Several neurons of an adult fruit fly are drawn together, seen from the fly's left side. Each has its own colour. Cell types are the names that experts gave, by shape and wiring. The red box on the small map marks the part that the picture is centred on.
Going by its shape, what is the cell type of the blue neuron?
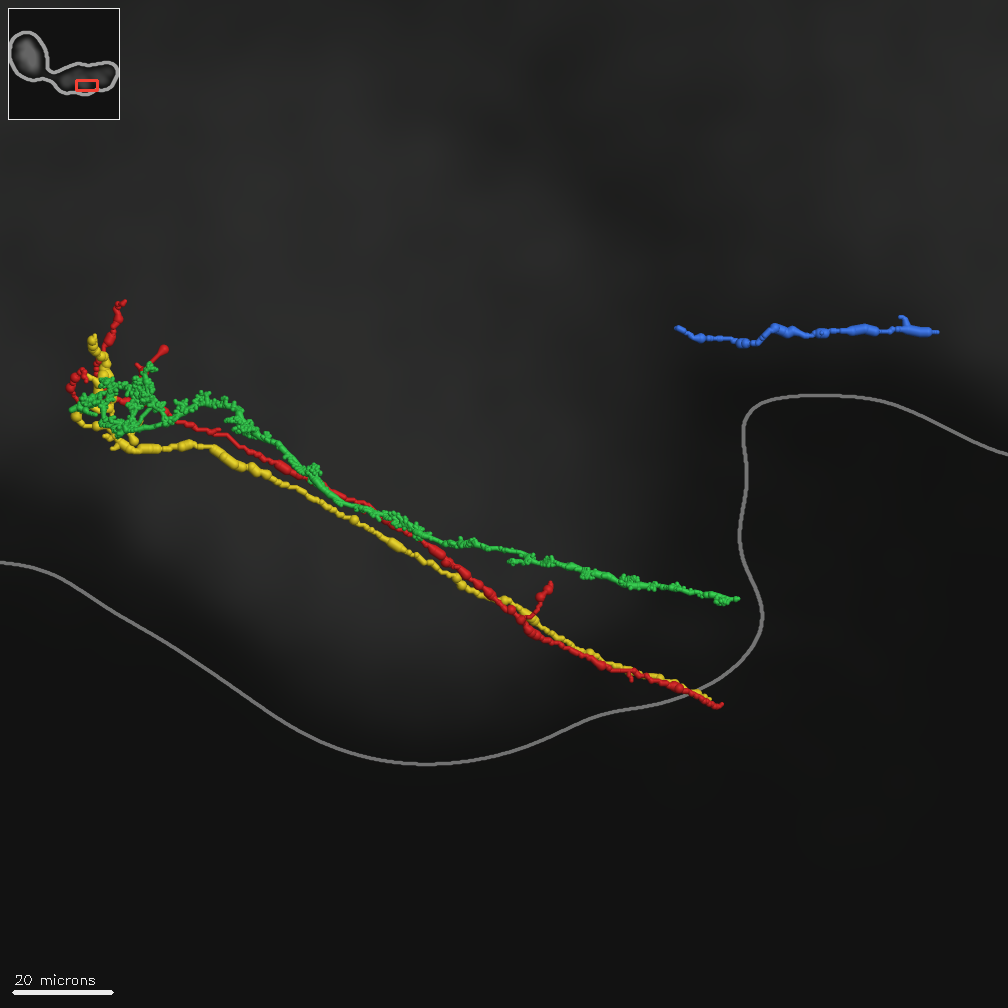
SNpp60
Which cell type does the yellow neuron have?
SNpp57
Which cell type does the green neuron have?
SNpp47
